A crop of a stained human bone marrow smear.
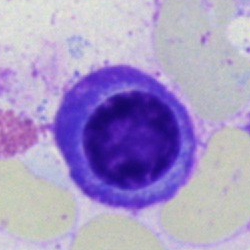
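Plasma cell, stained bone marrow smear. Chromatin dark purple. Cytoplasm deep blue, its rim wider on the left side of the nucleus than on the right. Paler ring of cytoplasm encircling the nucleus.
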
